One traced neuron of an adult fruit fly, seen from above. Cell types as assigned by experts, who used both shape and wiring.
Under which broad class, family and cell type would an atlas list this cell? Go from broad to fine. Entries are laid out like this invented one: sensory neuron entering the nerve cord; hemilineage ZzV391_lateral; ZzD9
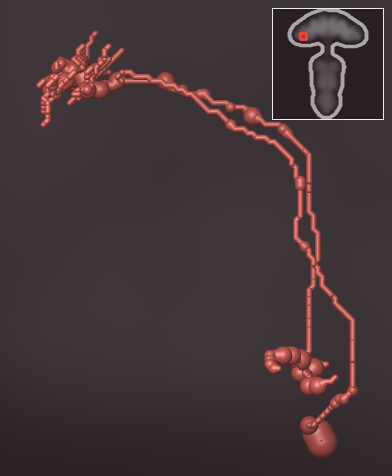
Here: optic-lobe intrinsic neuron; T; T4d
